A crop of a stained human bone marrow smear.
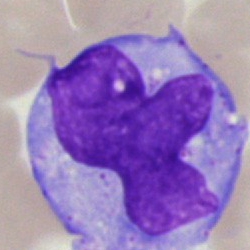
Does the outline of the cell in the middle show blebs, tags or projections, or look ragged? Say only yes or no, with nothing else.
Yes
